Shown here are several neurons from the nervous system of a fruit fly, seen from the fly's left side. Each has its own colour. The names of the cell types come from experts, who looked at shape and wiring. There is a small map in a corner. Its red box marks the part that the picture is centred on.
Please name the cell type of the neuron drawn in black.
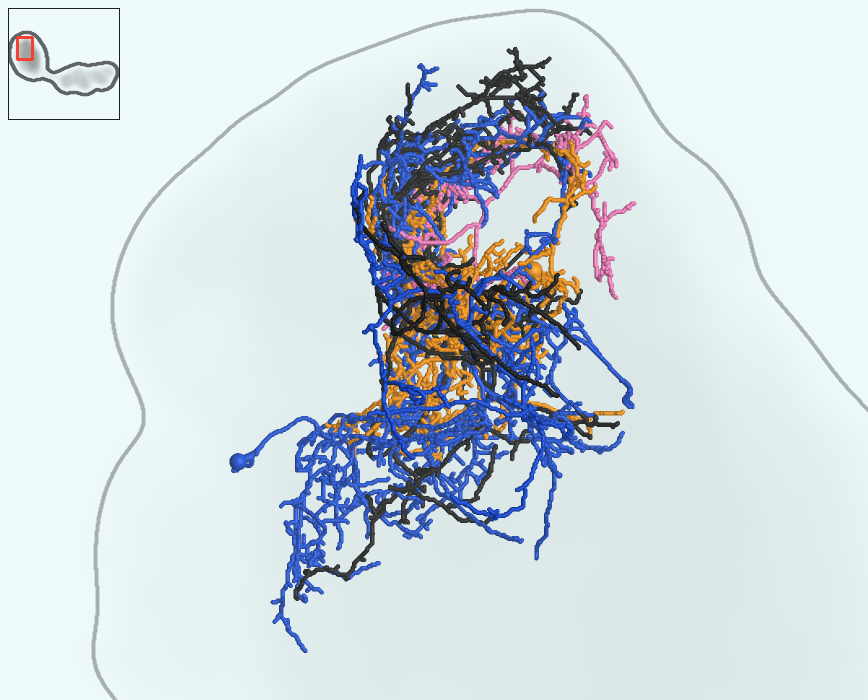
SLP033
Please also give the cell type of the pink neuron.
CB4158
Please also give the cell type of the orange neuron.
SLP059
